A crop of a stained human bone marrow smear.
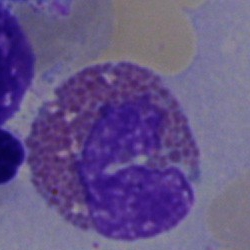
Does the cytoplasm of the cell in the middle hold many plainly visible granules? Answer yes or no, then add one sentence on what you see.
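Yes. The cytoplasm is densely packed with coarse granules.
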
